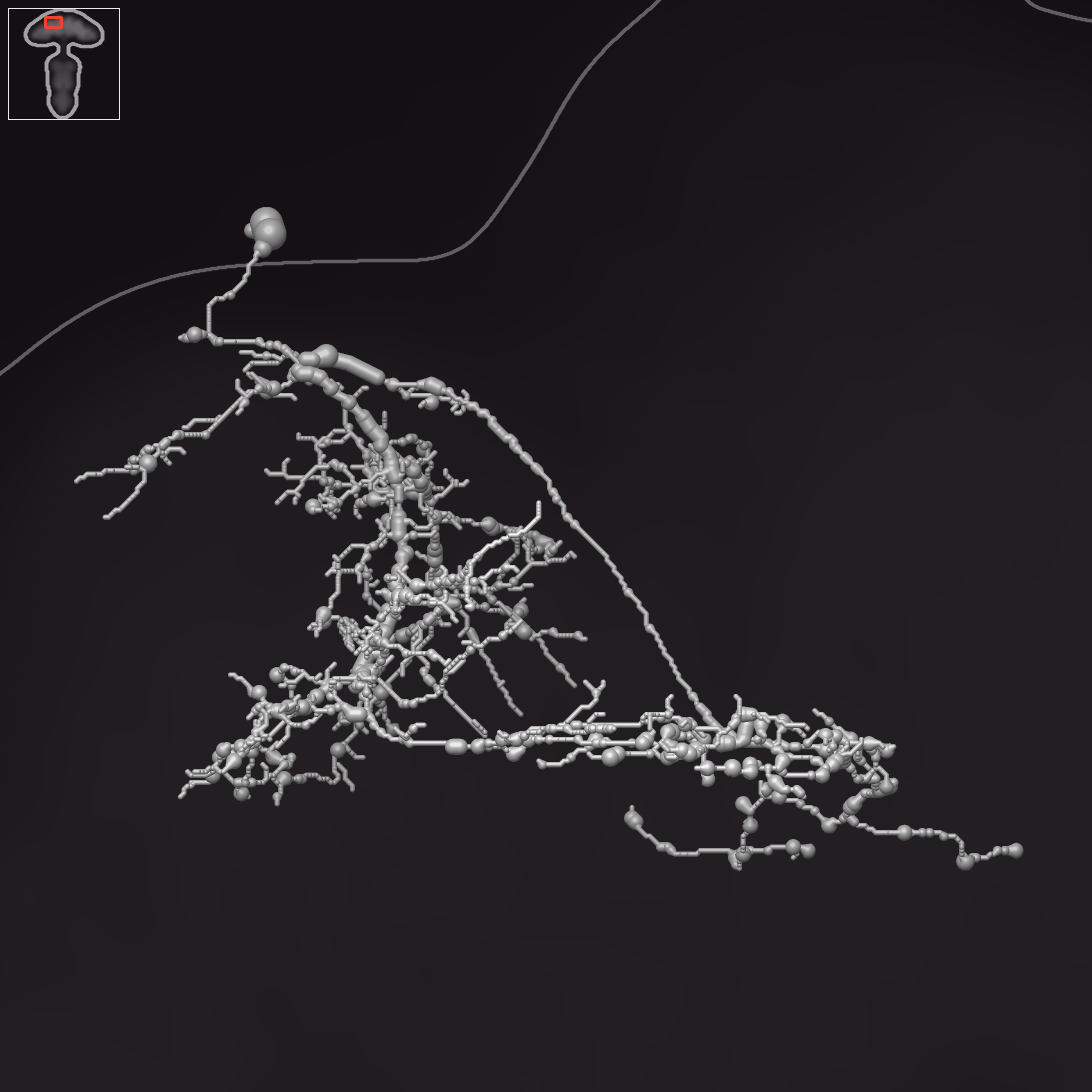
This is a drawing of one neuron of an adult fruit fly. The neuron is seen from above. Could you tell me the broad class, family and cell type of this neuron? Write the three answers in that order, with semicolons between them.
central-brain intrinsic neuron; hemilineage VLPa1_medial; aSP10A_a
